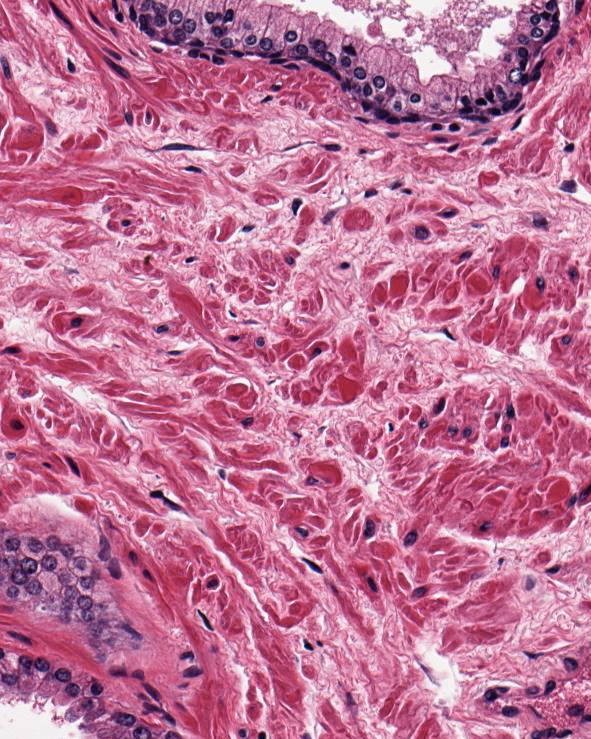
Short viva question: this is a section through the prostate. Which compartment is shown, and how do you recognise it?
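What I see here is fibromuscular stroma. Muscle bundles fill most of the field, with glandular epithelium only along the top edge and in the bottom-left corner.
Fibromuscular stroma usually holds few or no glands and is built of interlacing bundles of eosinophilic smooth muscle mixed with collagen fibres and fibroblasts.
And the bundles here do interlace, some cut along their length and others across, their cells bright pink with oval, blunt-ended nuclei.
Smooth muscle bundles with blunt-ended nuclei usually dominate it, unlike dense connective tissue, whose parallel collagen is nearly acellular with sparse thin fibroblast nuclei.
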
